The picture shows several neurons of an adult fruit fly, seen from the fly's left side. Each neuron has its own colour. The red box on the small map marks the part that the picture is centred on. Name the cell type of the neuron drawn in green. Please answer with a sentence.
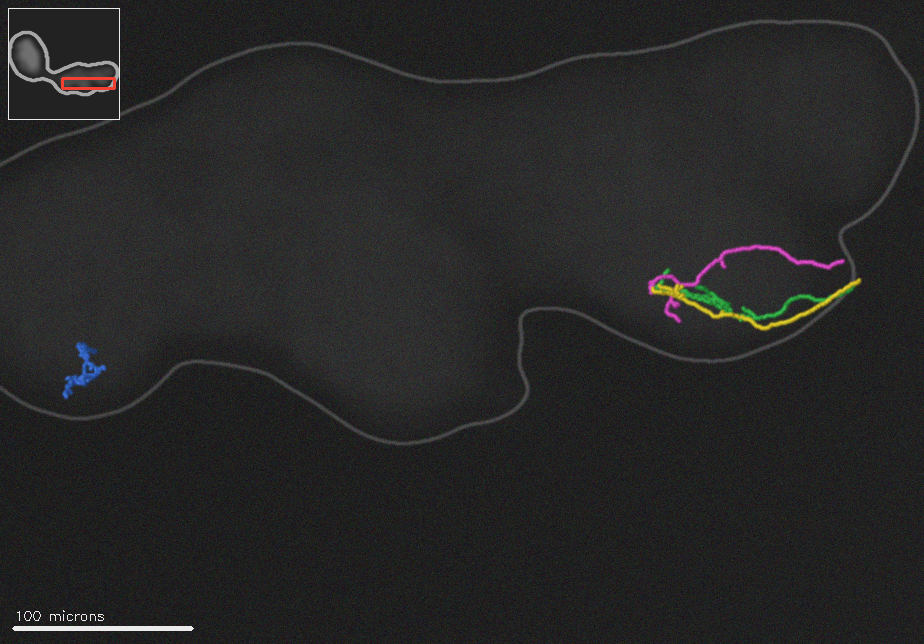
The cell type is LgLG1b.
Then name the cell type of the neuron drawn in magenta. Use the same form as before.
The cell type is SNch10.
